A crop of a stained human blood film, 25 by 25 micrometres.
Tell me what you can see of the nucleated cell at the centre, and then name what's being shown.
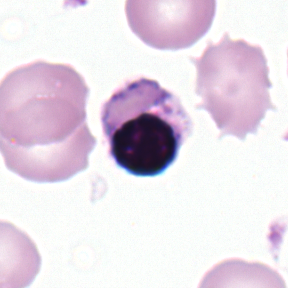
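No nucleolus is visible in the nucleus. The cytoplasm forms a cap lying mainly above the nucleus, with a few small dark purple specks along its upper edge. No vacuoles are present in the cytoplasm. Answer: normoblast.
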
